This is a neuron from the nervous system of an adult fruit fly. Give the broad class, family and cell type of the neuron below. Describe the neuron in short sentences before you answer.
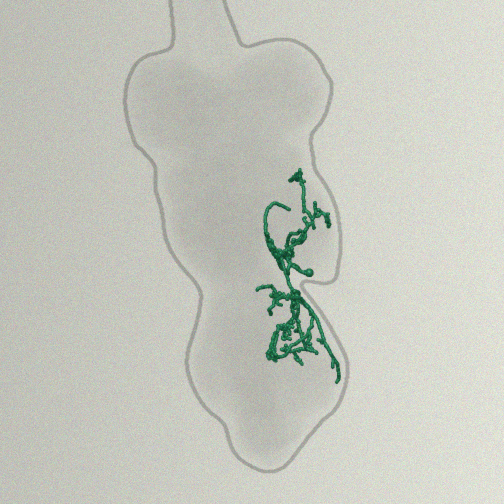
It is in the nerve cord and does not reach the brain. Its cell body lies in the middle of the picture. It is a nerve-cord intrinsic neuron. The family is hemilineage 03A. Its cell type is IN03A052.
